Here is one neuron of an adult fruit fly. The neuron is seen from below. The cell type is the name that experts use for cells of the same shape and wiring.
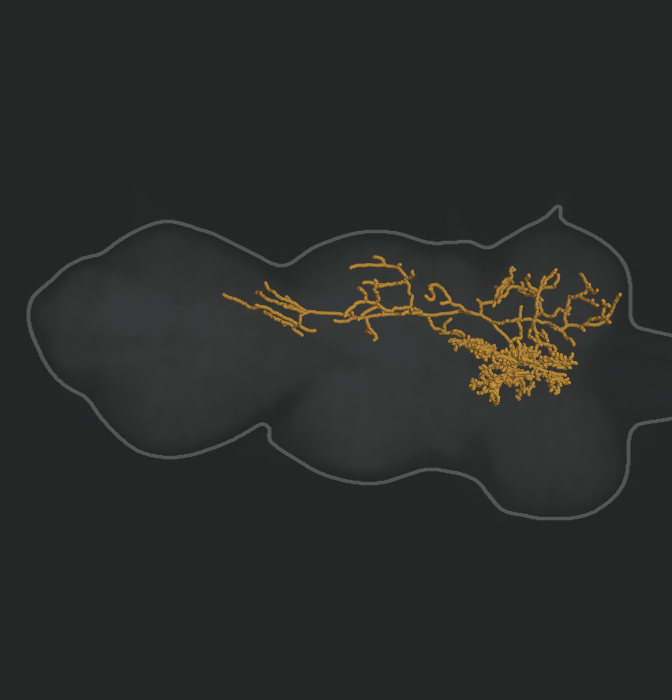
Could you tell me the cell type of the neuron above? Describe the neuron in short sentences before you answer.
It is in the nerve cord and does not reach the brain. The cell body is on the right of the picture. This is a nerve-cord intrinsic neuron. It is of cell type IN06B018.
